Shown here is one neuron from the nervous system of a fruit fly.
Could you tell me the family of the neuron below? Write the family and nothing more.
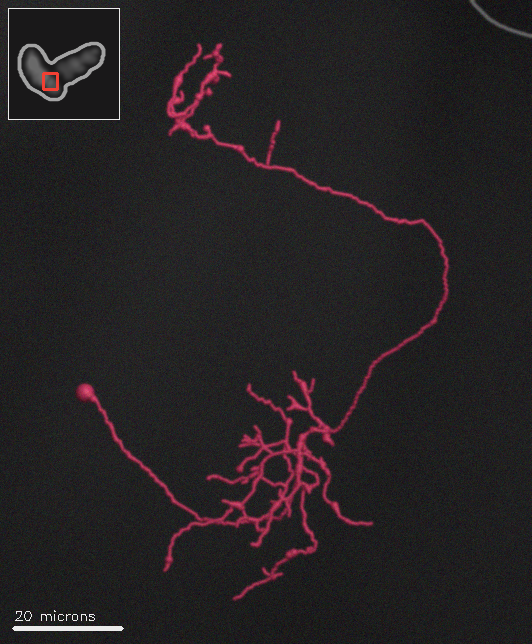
Tm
